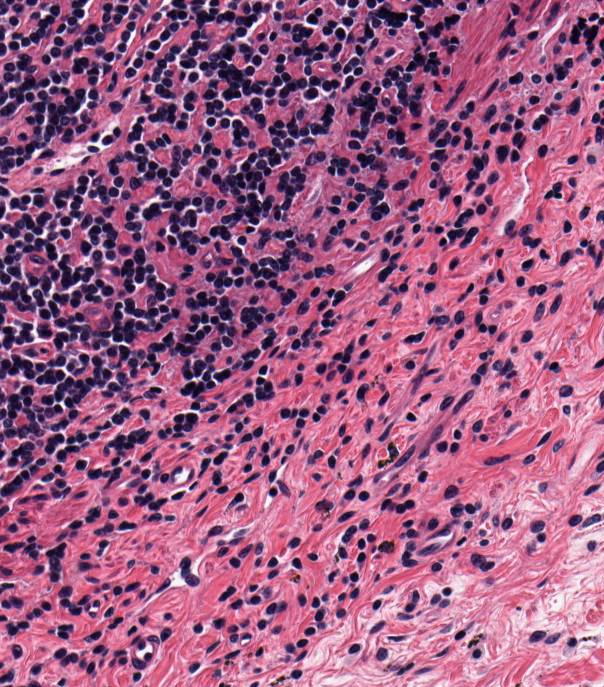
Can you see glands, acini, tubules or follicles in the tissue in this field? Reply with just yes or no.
No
